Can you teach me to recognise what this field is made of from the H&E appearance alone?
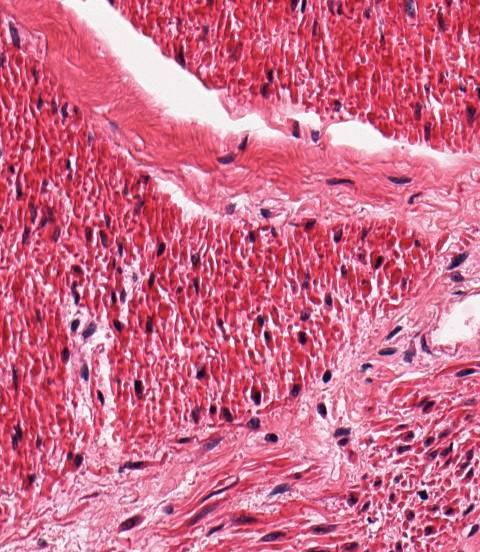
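Smooth muscle makes up this field. Most of the left half is a bundle of densely packed, bright red muscle cells cut in cross-section, with small, dark, round to oval nuclei scattered among them. Along the bottom, the cells run lengthwise and have elongated, spindle-shaped dark nuclei. There is no epithelium anywhere.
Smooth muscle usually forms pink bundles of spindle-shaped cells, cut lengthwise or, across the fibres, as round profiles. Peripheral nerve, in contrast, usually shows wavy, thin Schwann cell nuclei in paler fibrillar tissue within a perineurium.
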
